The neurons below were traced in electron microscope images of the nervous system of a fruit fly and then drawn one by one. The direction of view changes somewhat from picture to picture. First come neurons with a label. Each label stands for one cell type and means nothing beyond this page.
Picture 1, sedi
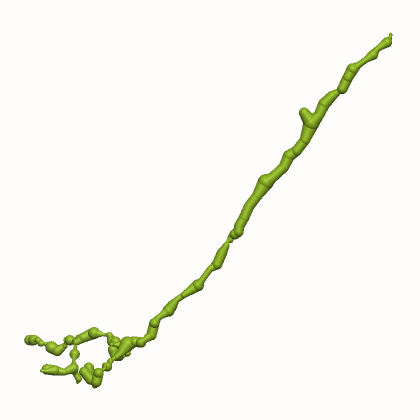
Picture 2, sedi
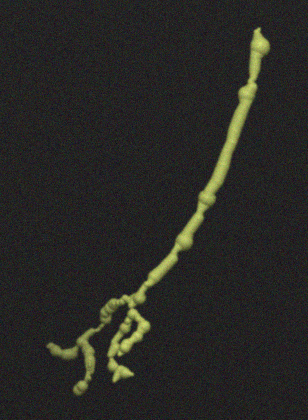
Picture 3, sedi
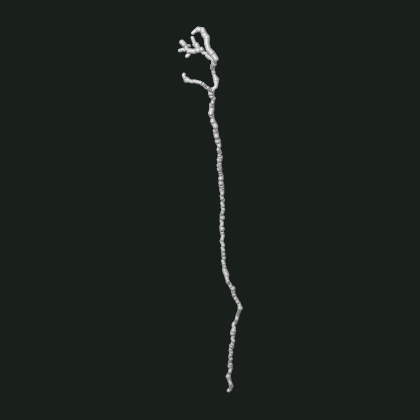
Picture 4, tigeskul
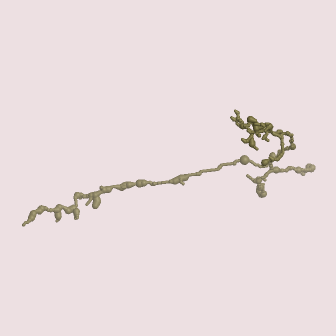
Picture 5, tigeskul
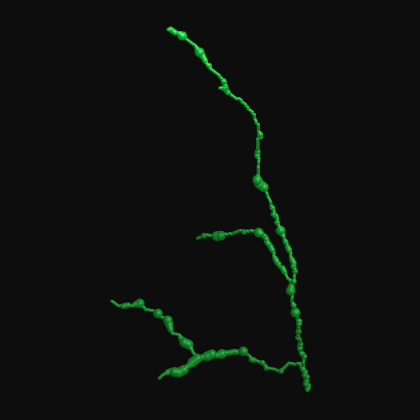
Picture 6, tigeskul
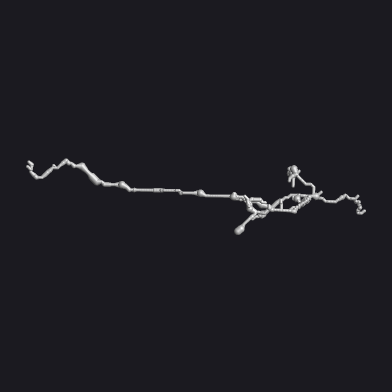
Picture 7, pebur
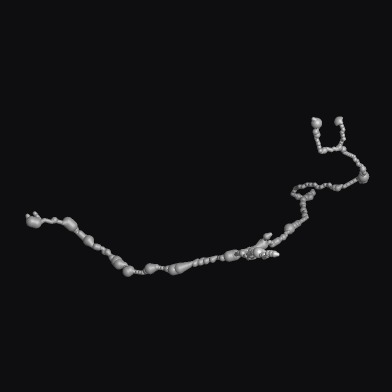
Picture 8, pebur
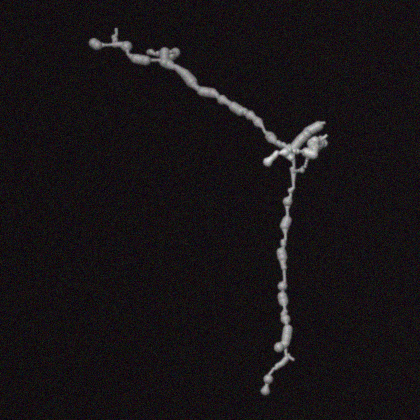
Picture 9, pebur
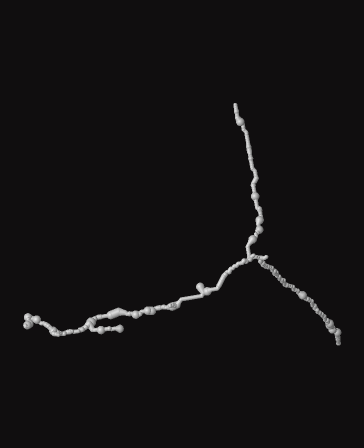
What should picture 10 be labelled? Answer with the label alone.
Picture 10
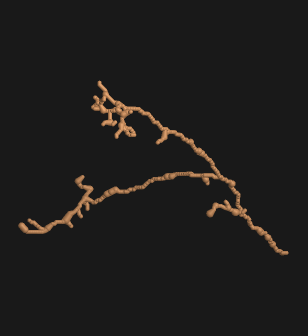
tigeskul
